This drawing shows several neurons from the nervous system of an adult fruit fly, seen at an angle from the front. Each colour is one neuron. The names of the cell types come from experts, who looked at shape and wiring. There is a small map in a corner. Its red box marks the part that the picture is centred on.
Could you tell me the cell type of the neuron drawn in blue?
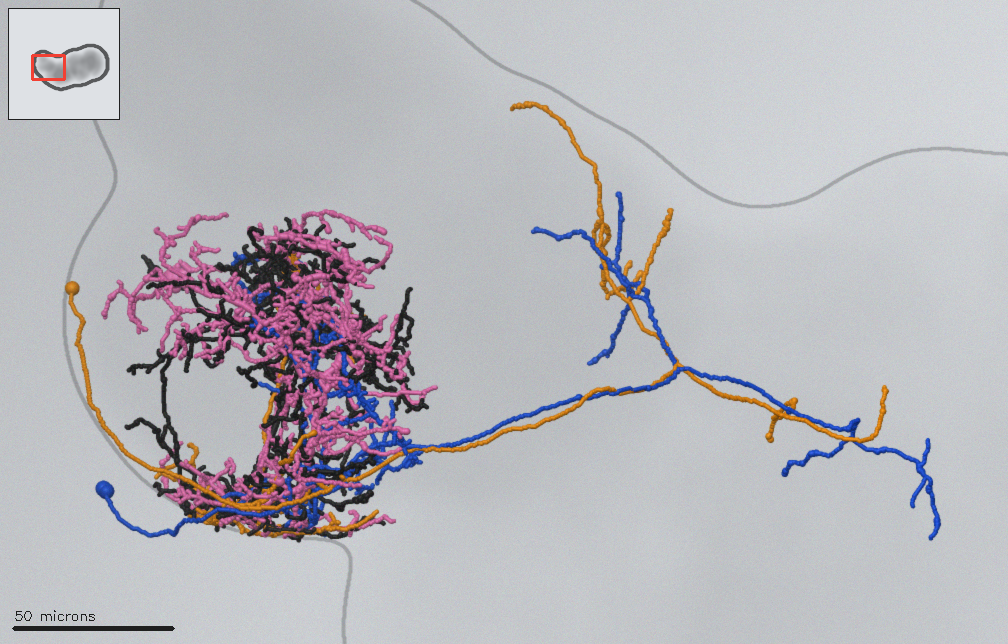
IN08B090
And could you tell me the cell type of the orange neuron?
IN08B065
